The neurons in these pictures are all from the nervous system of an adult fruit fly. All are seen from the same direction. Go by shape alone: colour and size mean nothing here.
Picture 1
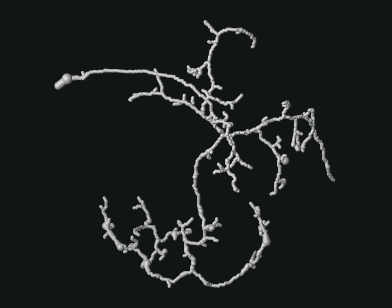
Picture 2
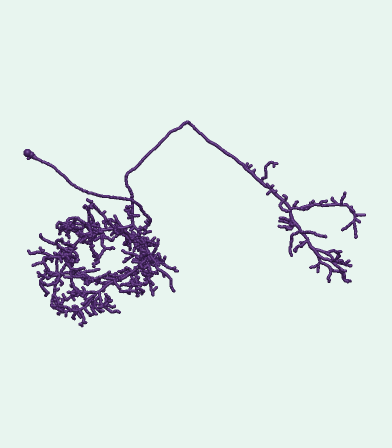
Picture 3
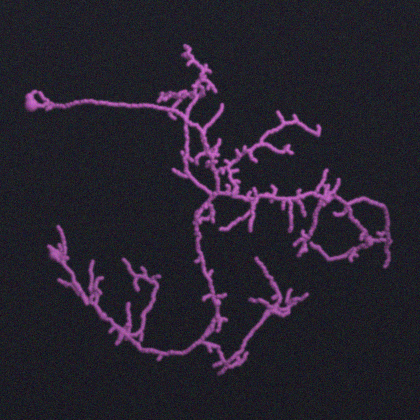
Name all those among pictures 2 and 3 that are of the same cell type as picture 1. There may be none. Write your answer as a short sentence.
Picture 3 is of the same cell type.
